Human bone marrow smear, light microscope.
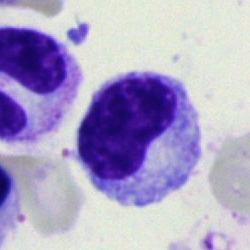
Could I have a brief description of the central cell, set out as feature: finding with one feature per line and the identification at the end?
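Indentation: kidney-shaped nucleus, indented on the lower right side
Position: nucleus toward the upper left of the cell
Cytoplasm: moderate in amount, pale lilac-blue
Granularity: fine, faint lilac granules in the cytoplasm
Called: metamyelocyte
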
